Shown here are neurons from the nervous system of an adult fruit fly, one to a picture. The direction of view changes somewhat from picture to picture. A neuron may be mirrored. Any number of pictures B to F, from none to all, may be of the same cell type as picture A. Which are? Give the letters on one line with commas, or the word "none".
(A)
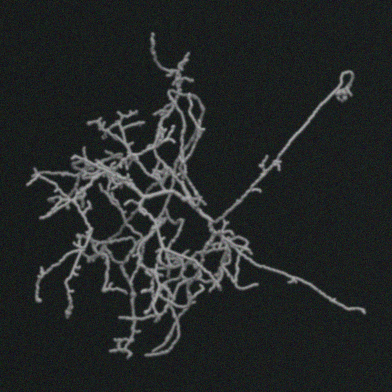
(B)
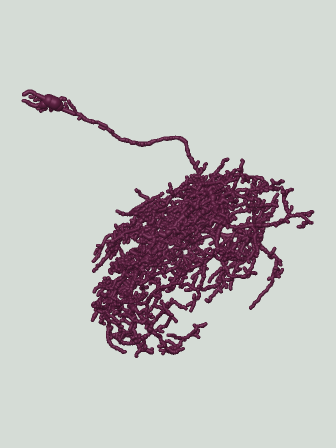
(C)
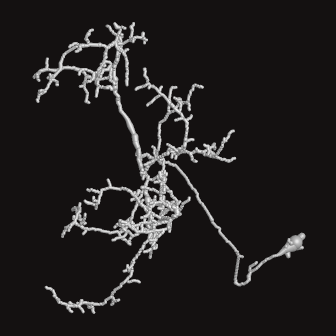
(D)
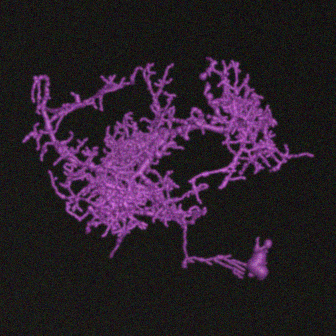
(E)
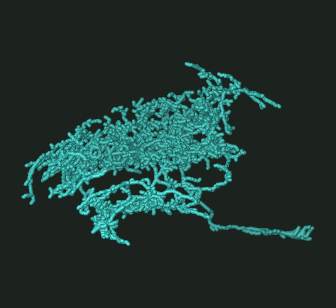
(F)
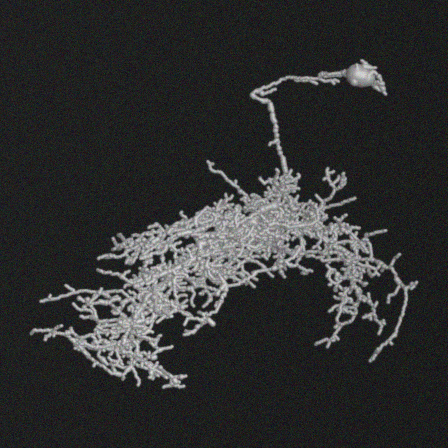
none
